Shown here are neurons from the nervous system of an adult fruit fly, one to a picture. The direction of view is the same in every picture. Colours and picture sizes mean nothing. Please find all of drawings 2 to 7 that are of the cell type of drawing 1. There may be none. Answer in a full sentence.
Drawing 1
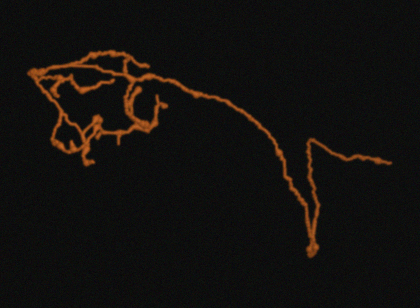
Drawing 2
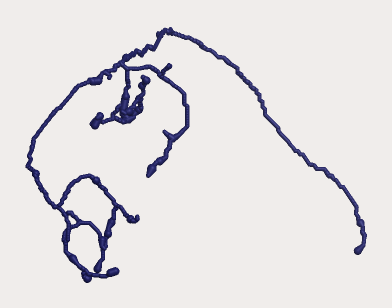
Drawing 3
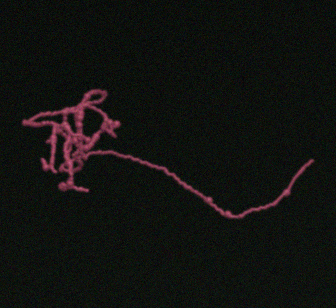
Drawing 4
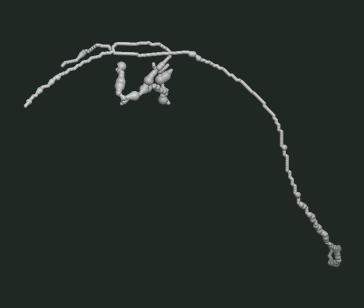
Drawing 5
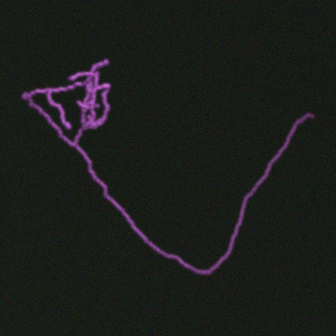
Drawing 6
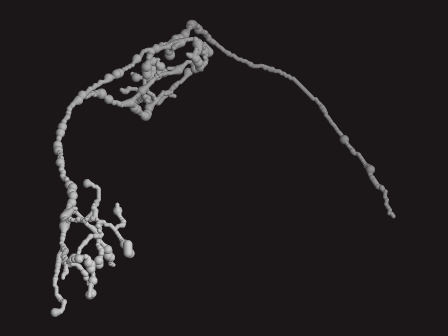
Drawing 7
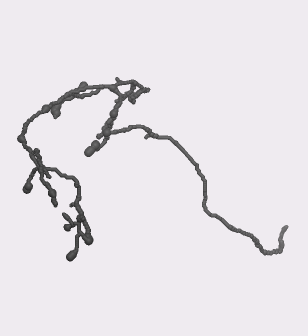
Drawing 2, drawing 3, drawing 4, drawing 5 and drawing 7 are of the same cell type.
